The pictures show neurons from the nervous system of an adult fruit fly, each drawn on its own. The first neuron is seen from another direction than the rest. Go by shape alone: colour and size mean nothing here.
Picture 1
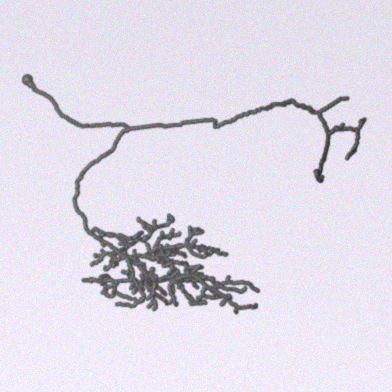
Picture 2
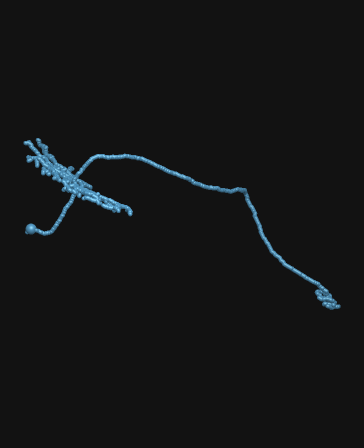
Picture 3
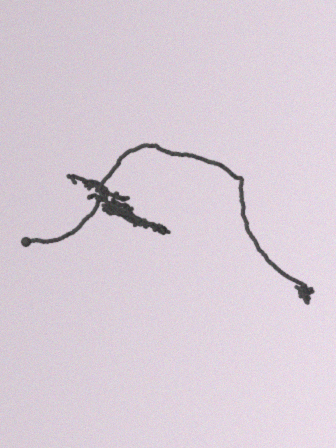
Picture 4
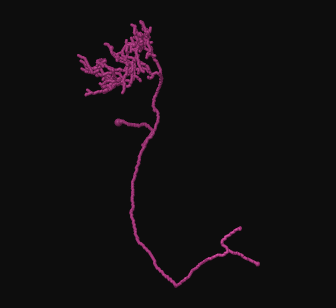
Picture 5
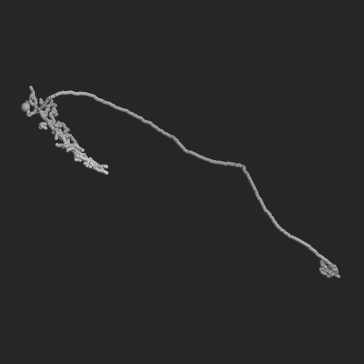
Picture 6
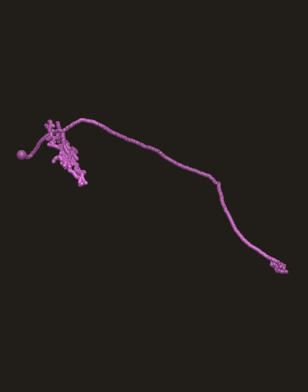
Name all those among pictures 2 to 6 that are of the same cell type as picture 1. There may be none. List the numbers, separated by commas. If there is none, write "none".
4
